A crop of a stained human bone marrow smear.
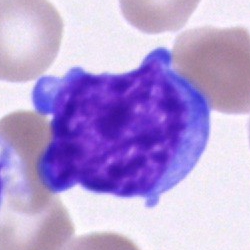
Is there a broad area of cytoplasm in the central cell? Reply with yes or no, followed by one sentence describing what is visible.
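No. The nucleus fills most of the cell.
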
